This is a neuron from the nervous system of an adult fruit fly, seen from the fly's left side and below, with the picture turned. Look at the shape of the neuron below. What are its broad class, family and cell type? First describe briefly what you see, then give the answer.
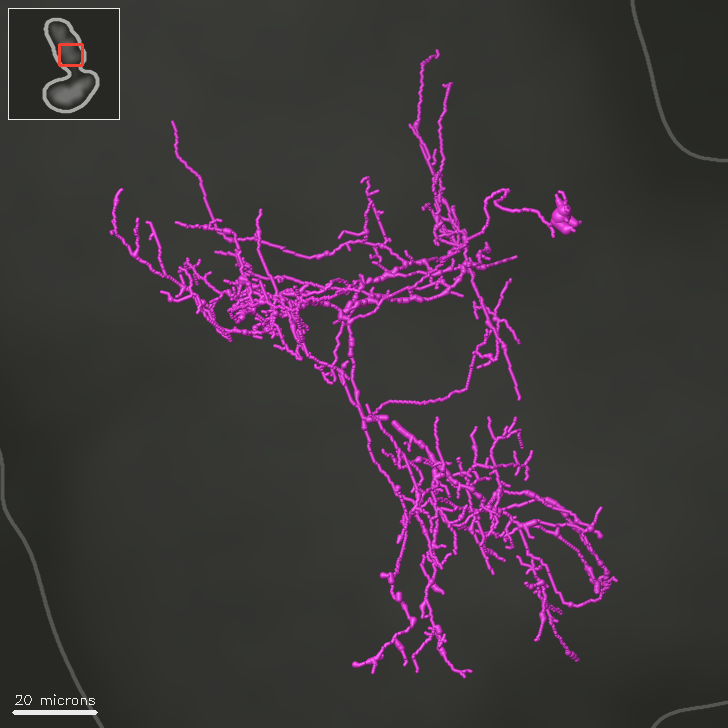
From top to bottom in the picture it spans about 160 microns. The picture shows more than a hundred branch ends. Its broad class is nerve-cord intrinsic neuron. The family is hemilineage 00A. The cell type is vPR9_b.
